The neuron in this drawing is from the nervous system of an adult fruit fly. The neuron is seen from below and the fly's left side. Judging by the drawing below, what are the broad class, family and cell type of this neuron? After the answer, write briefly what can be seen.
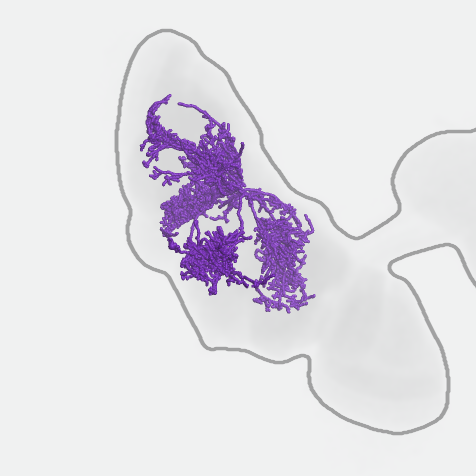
This is a central-brain intrinsic neuron. Its family is AstA. The cell type is AstA1. As drawn here it is taller than it is wide.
